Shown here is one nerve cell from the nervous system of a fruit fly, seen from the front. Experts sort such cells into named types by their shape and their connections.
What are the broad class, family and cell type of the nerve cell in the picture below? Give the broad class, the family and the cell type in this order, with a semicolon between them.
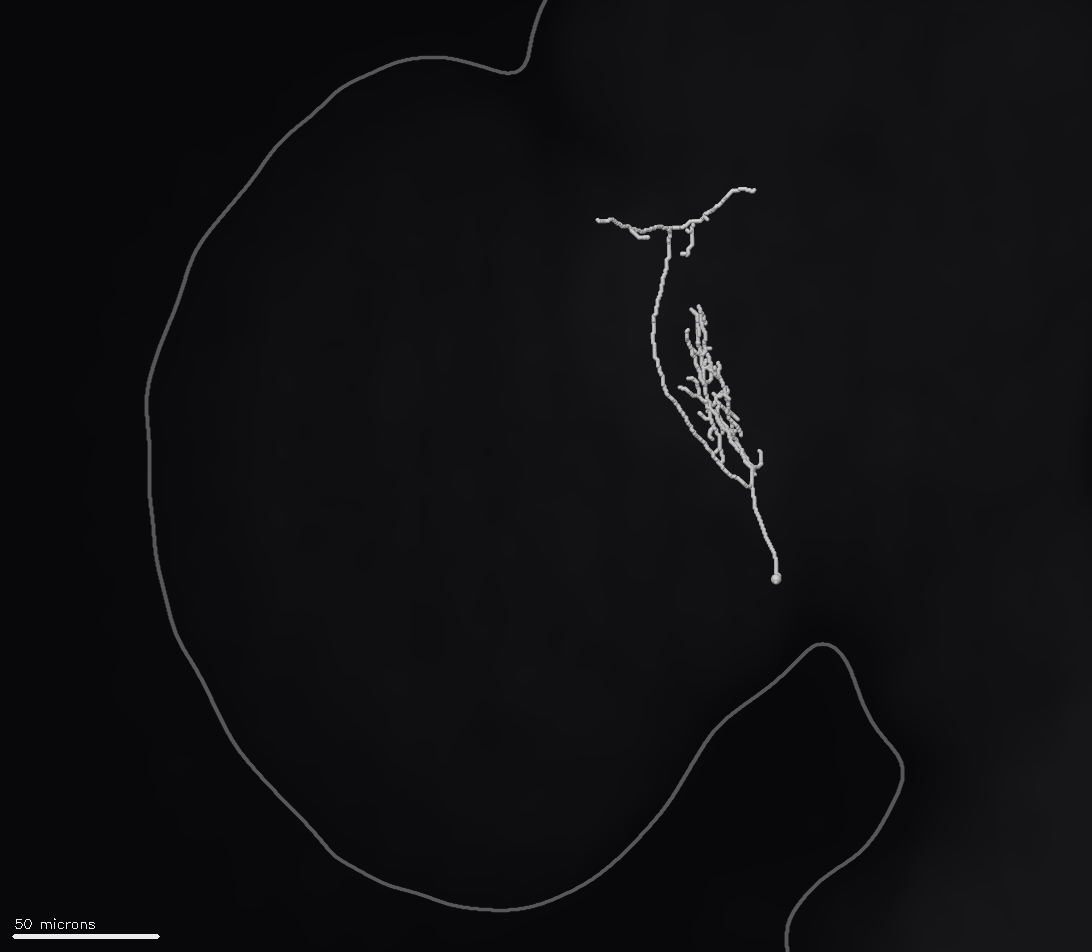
visual projection neuron; LC; LC25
